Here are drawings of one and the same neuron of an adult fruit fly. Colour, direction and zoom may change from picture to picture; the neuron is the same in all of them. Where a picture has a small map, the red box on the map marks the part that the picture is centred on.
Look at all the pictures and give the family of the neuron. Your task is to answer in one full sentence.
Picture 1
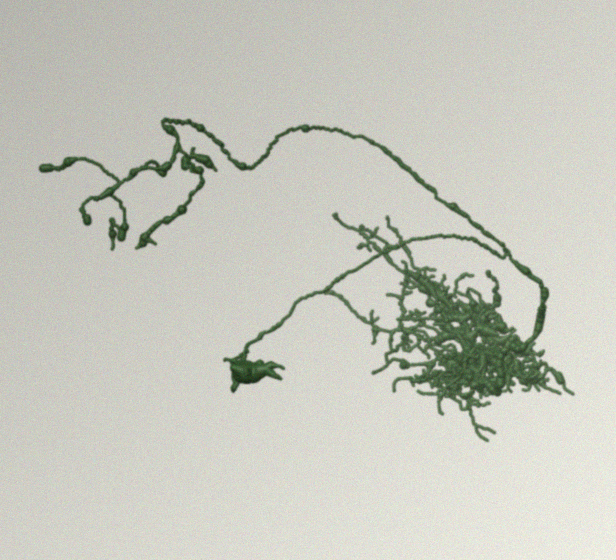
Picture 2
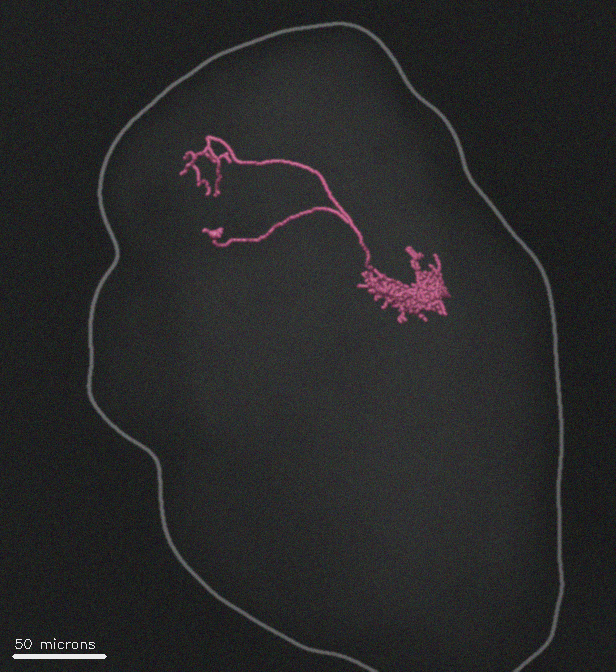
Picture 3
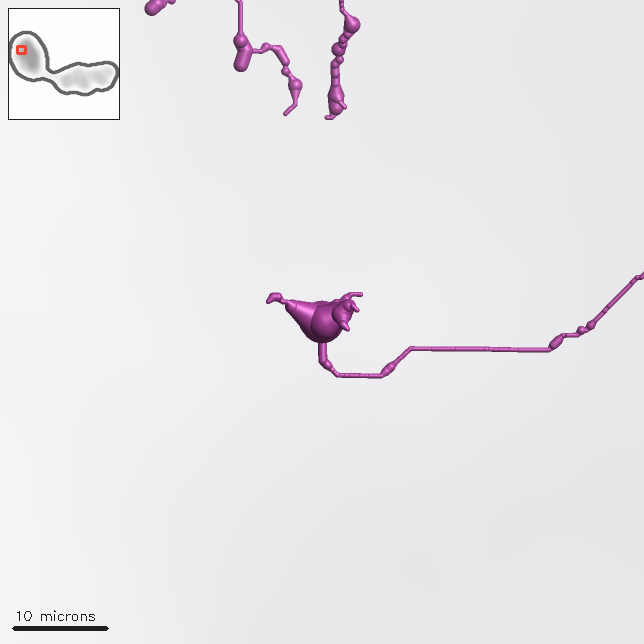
Family-wise, the neuron is hemilineage AOTUv2.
